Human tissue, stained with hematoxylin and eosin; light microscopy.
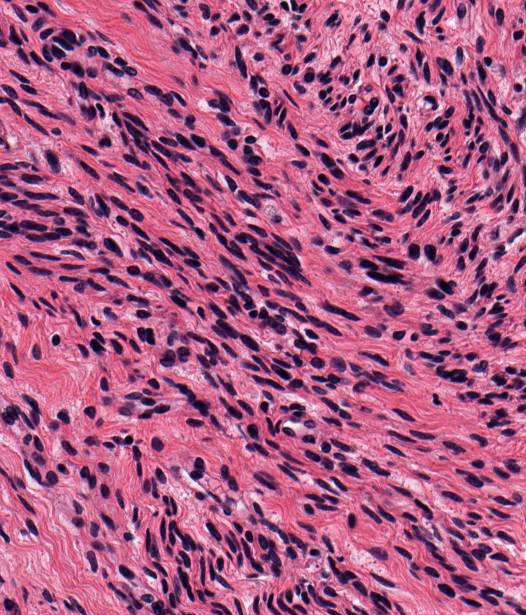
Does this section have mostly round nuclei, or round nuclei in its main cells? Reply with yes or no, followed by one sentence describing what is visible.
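No. The nuclei are dark, elongated and tapered, with some plumper ovoid forms among them.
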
